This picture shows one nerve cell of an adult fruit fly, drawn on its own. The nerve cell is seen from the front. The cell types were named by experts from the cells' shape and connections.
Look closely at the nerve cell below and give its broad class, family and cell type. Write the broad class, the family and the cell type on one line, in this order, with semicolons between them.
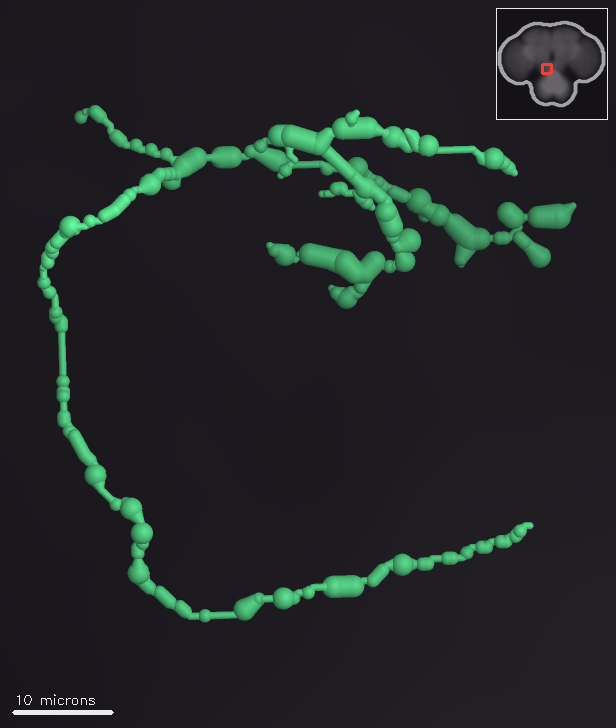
sensory neuron entering the brain; class mechanosensory; aPhM1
